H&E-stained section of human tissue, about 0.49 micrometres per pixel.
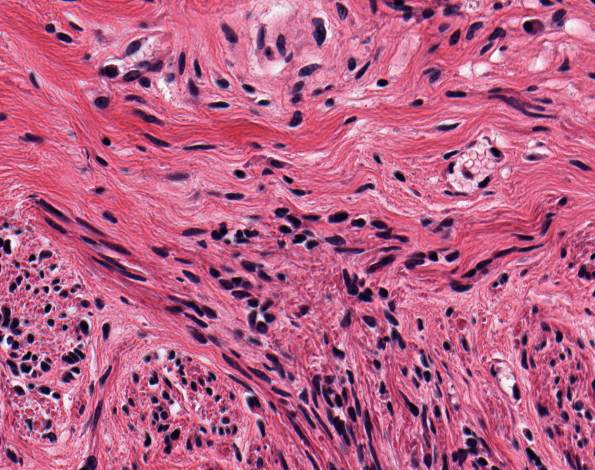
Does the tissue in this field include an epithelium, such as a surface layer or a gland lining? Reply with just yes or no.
No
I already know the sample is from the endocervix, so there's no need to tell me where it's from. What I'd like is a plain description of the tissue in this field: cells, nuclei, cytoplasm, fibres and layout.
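You'll see wavy bands of pink collagen running roughly left to right across the upper half of the field. The commonest cells are spindle-shaped, their elongated dark nuclei lying along the fibres. Their cytoplasm is scant and pink and just blends into the fibres around it. Notice the nuclei crowd more in the middle and lower part of the field than up top.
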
